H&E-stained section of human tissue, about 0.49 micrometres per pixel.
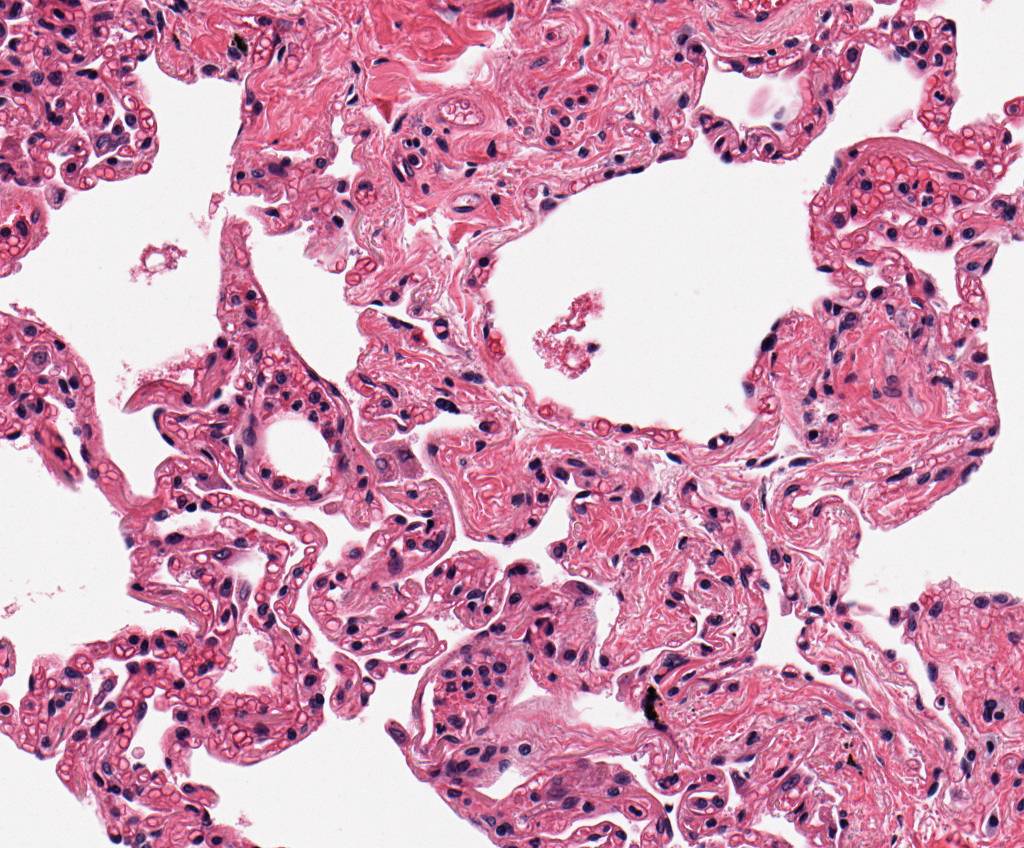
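Lung. Thin branching walls outline irregular empty spaces of varying size, their facing surfaces lined by flattened cells with small dark nuclei. Left of centre, a single cell layer lines a small round open lumen. A small detached tissue fragment floats at upper centre-right.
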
